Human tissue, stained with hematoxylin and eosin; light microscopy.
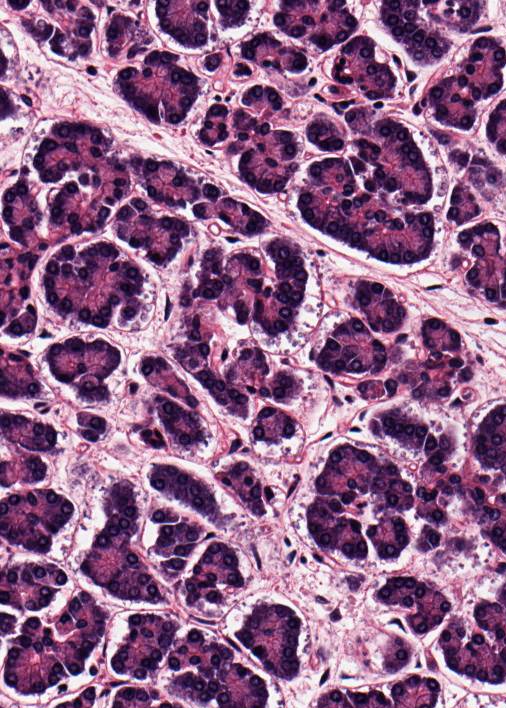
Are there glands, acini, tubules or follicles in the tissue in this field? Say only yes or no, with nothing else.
Yes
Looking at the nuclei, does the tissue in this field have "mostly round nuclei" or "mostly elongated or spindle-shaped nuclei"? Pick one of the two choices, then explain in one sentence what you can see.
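Mostly round nuclei. Each acinar cell has a single round dark nucleus placed toward the base of the cell.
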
